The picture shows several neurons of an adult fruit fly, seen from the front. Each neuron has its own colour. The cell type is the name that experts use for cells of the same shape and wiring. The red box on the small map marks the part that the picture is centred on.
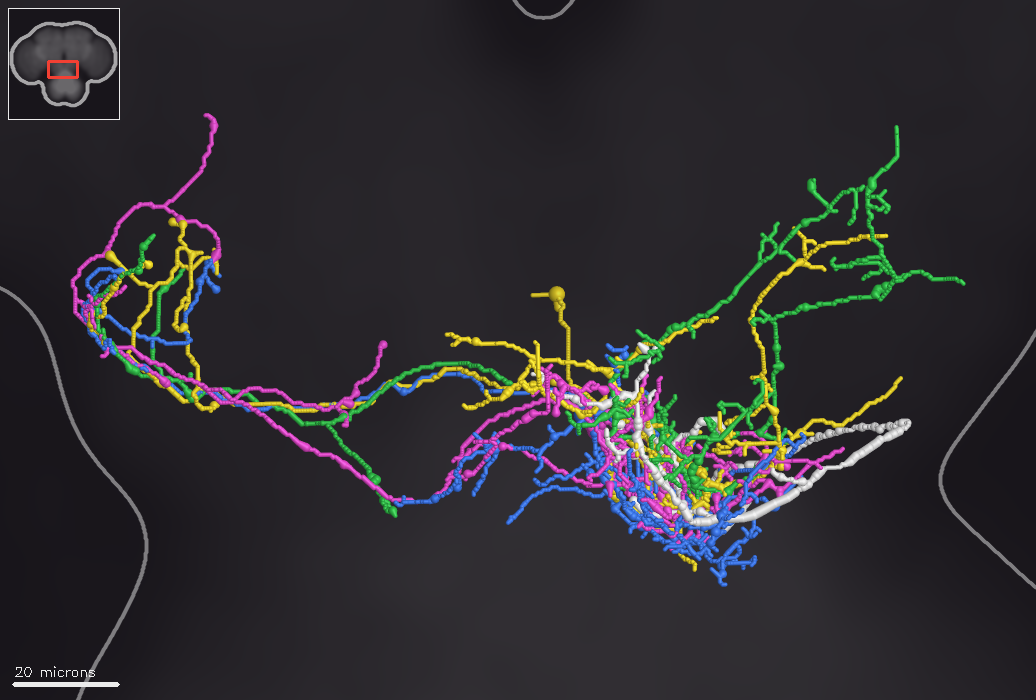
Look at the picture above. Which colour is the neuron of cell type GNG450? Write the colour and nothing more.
magenta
